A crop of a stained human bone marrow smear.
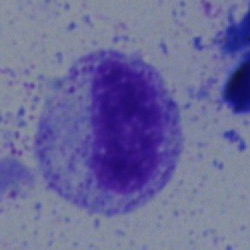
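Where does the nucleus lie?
Off-centre, toward the right side of the cell, with a wide band of cytoplasm on its left.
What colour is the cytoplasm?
Pale greyish-blue, with fine purple granules scattered through it.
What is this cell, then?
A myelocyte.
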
